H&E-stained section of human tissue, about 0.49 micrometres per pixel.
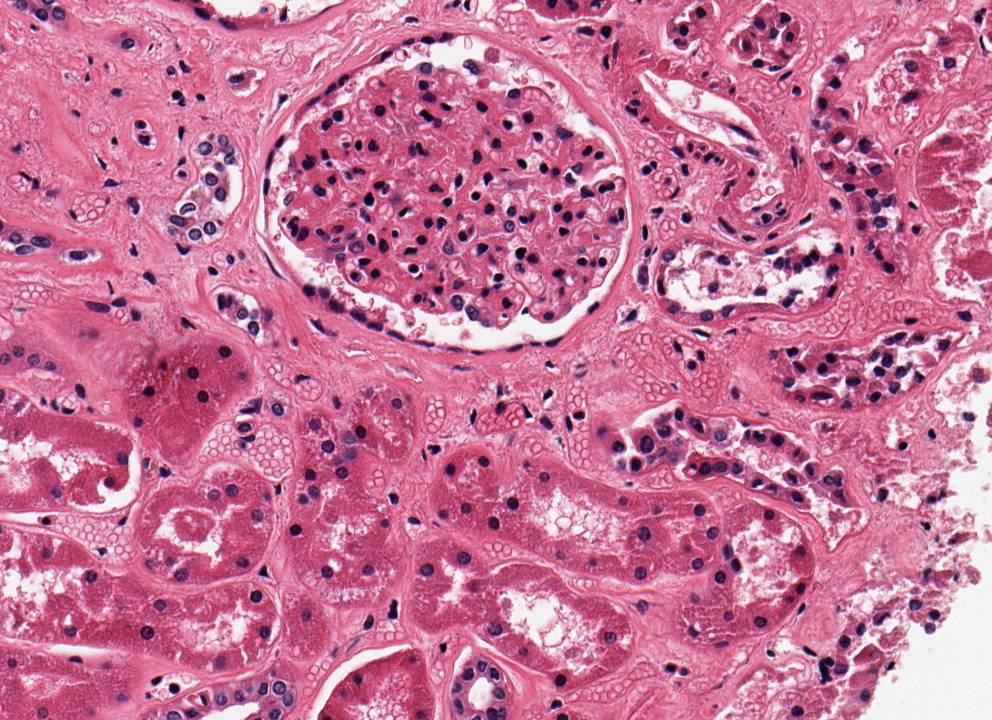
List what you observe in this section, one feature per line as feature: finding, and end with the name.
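Glomerulus: just one, in the upper centre of the field
Tubules: cross-cut, filling most of the field around it
Lining: cuboidal cells with abundant granular eosinophilic cytoplasm
Nuclei: round, dark, one per tubular epithelial cell
Name: renal cortex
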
